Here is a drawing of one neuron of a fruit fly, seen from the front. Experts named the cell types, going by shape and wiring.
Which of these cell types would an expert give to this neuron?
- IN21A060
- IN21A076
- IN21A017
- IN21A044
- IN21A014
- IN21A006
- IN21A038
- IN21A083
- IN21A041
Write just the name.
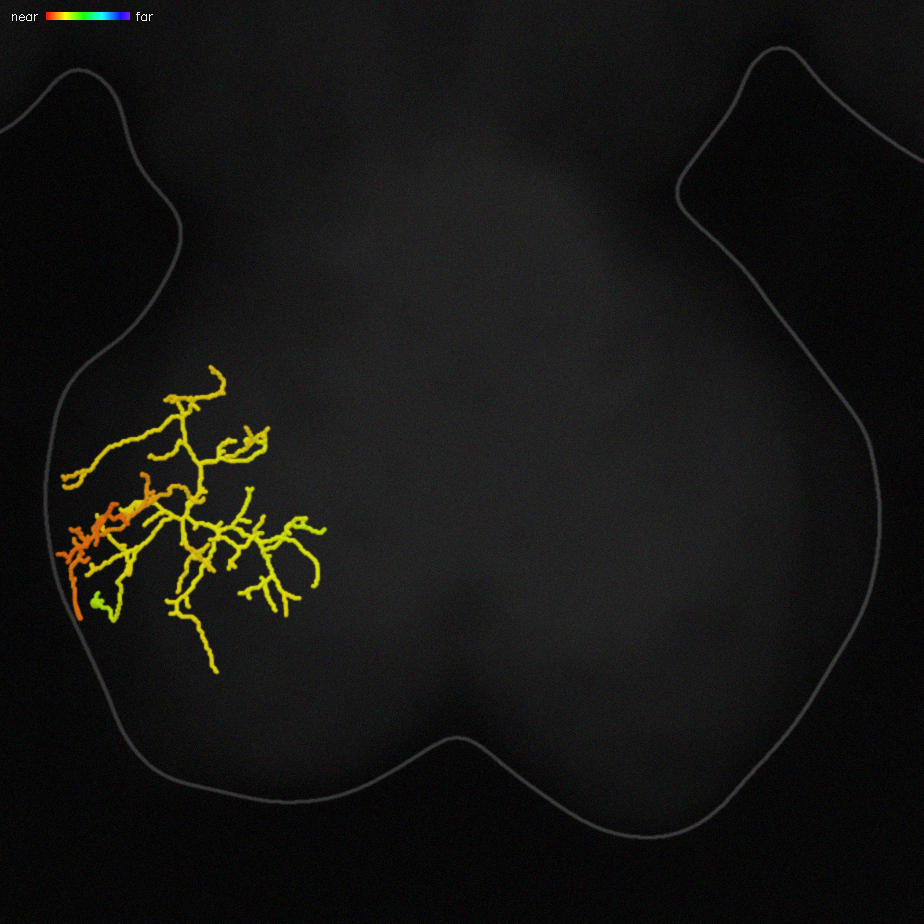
IN21A083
